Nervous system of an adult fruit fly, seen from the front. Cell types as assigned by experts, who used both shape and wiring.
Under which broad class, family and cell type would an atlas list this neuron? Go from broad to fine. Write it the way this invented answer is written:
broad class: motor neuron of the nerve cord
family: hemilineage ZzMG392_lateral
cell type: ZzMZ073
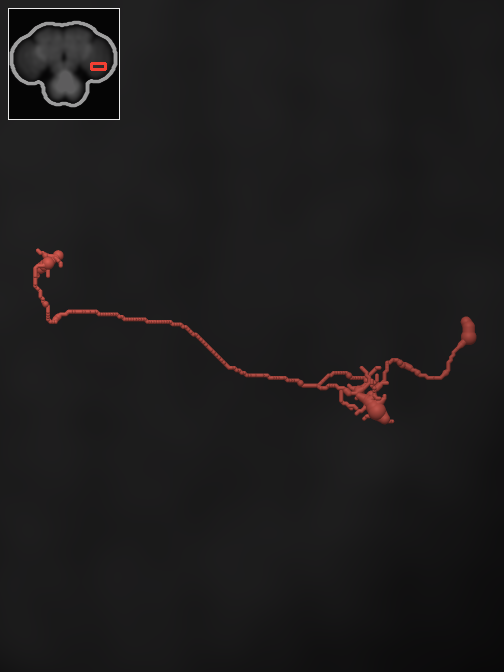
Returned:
broad class: optic-lobe intrinsic neuron
family: T
cell type: T3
